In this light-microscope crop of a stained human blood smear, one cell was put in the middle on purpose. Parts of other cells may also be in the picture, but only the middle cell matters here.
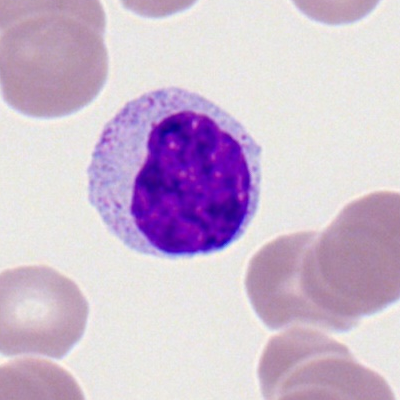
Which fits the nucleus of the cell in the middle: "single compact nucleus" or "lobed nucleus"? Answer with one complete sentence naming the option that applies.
The nucleus is one round, oval or kidney-shaped compact mass, not lobed or folded.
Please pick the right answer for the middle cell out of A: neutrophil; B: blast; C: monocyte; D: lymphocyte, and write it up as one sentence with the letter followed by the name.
Option D holds, for the cell in the middle is a lymphocyte.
